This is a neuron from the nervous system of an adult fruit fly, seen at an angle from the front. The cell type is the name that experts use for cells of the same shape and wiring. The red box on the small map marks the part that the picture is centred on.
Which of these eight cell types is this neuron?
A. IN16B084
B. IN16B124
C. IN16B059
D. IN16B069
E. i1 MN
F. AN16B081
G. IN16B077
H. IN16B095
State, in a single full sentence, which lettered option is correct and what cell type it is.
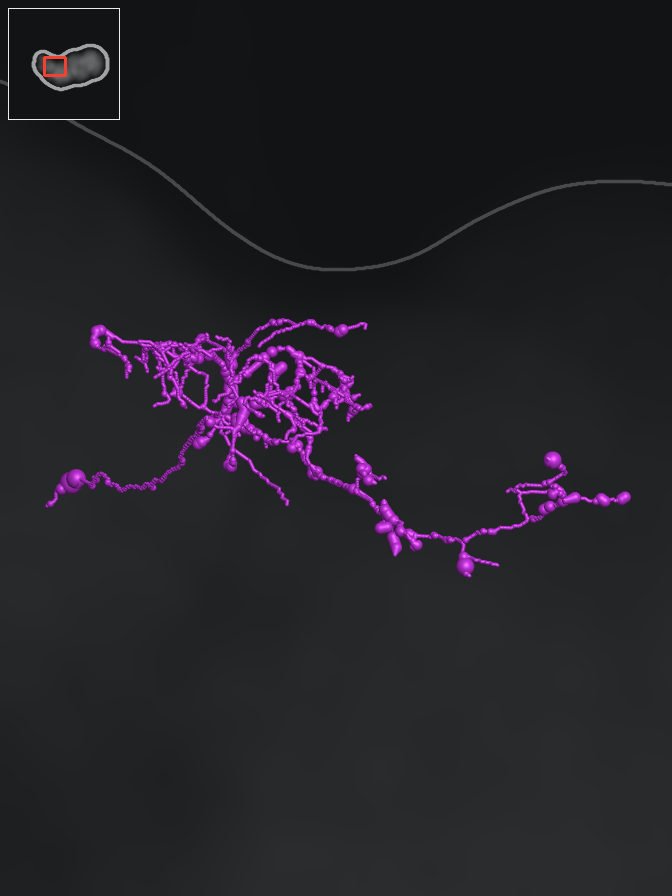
What option C names, IN16B059, is the cell type of the neuron.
